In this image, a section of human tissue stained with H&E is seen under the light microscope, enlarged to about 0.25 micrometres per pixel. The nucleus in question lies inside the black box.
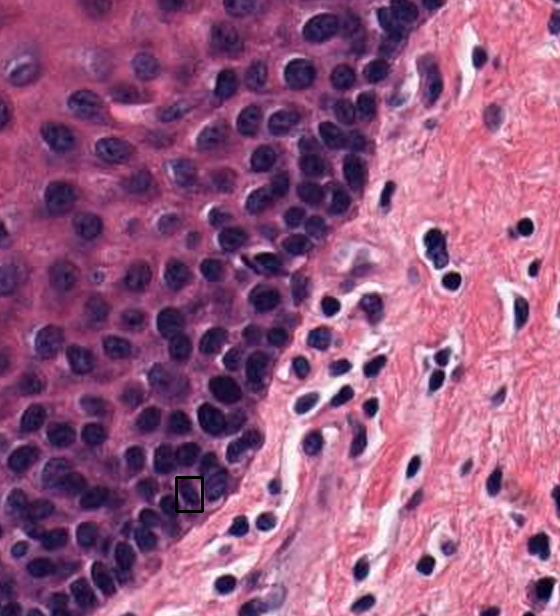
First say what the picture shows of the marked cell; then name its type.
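The nucleus is oval and stains dark purple throughout, about the same size as the crowded nuclei around it. Only a thin rim of cytoplasm shows around the nucleus, so the nucleus fills most of the cell. It is packed tightly among neighbouring dark nuclei, with little space between them. It is a squamous epithelial cell.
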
